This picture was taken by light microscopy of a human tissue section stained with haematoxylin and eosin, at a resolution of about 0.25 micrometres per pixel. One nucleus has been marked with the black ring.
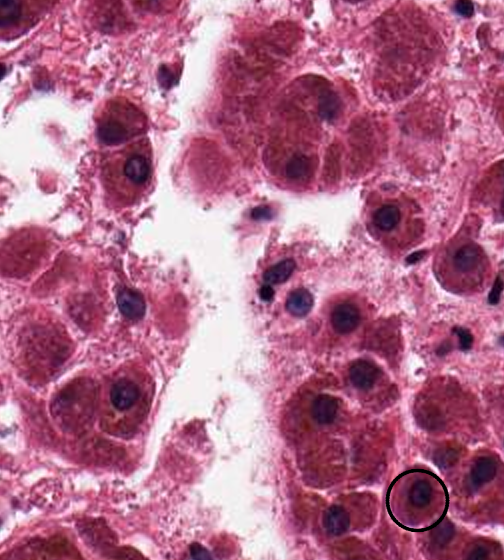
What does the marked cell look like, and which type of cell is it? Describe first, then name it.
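The nucleus is round, dark, and sits in the centre of the cell. The nucleus is about the same size as the nuclei of the neighbouring cells. The cell outline is rounded and sharply defined against its neighbours. The cell lies closely packed within a cluster of similar large pink cells. The marked nucleus belongs to an adrenal cortical cell.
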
